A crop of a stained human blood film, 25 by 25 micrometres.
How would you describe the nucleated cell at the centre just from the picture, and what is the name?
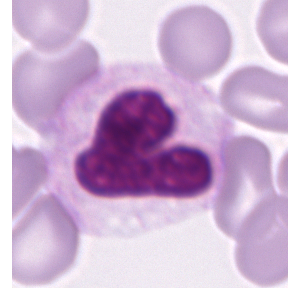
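Roughly round in outline, the cell has a nucleus with a deep notch cutting in from its upper right side. No nucleoli can be seen in the nucleus. The cytoplasm holds only very fine, faint pinkish granules, with no coarse granules present. Answer: segmented neutrophil.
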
